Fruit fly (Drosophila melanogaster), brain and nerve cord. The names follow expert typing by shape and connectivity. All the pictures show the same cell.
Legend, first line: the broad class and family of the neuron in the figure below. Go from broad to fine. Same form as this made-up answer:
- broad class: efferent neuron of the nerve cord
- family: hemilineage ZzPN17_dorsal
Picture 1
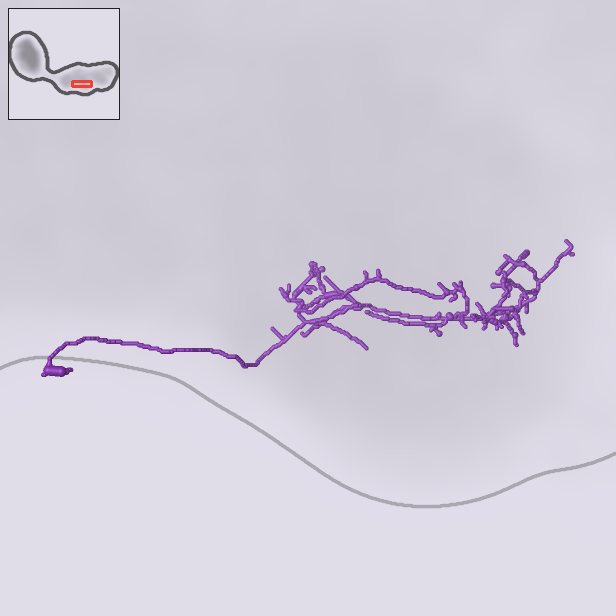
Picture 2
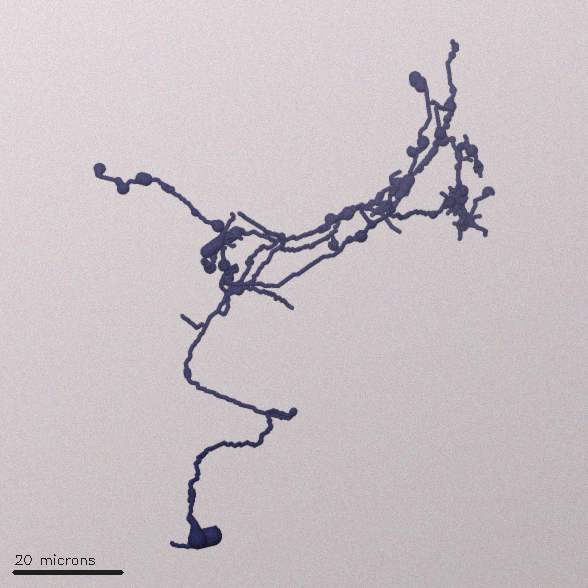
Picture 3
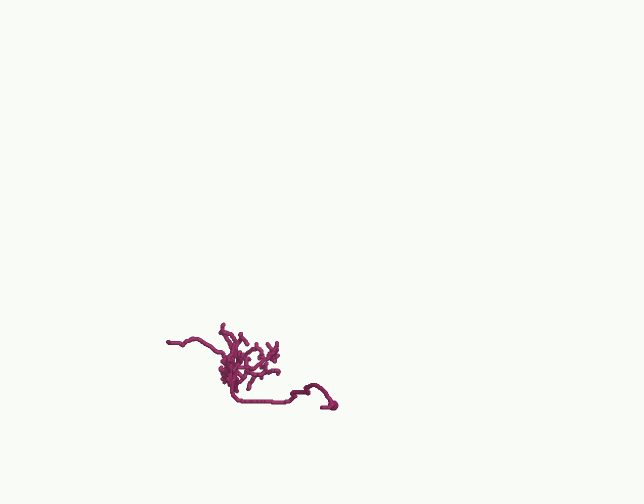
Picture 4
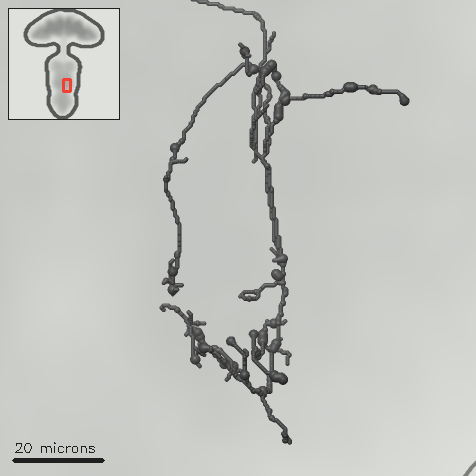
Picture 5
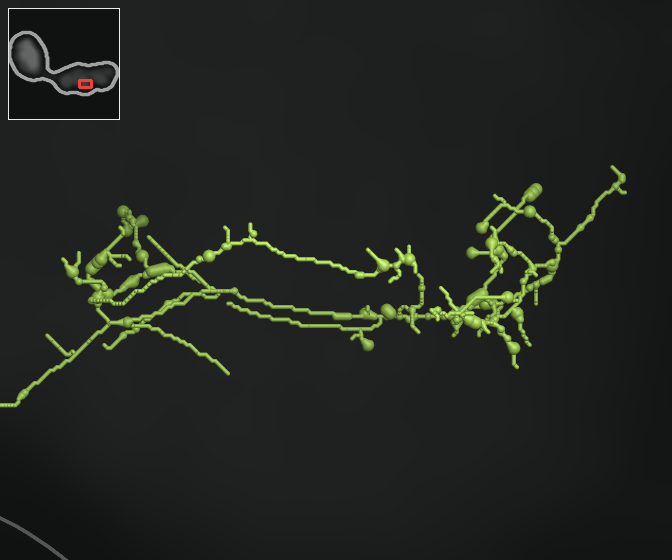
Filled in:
- broad class: nerve-cord intrinsic neuron
- family: hemilineage 14A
